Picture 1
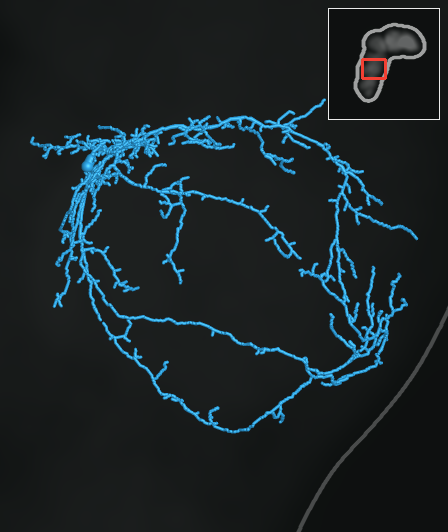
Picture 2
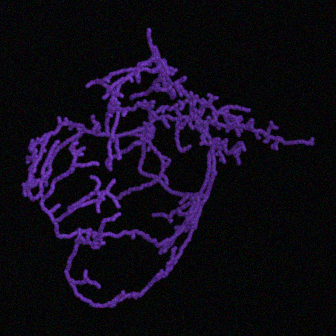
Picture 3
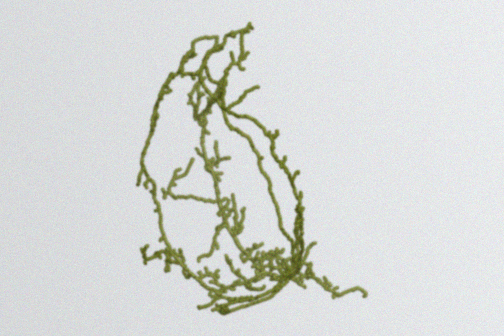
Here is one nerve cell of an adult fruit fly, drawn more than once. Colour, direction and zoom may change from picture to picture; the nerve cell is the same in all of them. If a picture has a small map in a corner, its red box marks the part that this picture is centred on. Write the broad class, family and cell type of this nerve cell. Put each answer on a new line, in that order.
nerve-cord intrinsic neuron
hemilineage 04B
IN04B036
